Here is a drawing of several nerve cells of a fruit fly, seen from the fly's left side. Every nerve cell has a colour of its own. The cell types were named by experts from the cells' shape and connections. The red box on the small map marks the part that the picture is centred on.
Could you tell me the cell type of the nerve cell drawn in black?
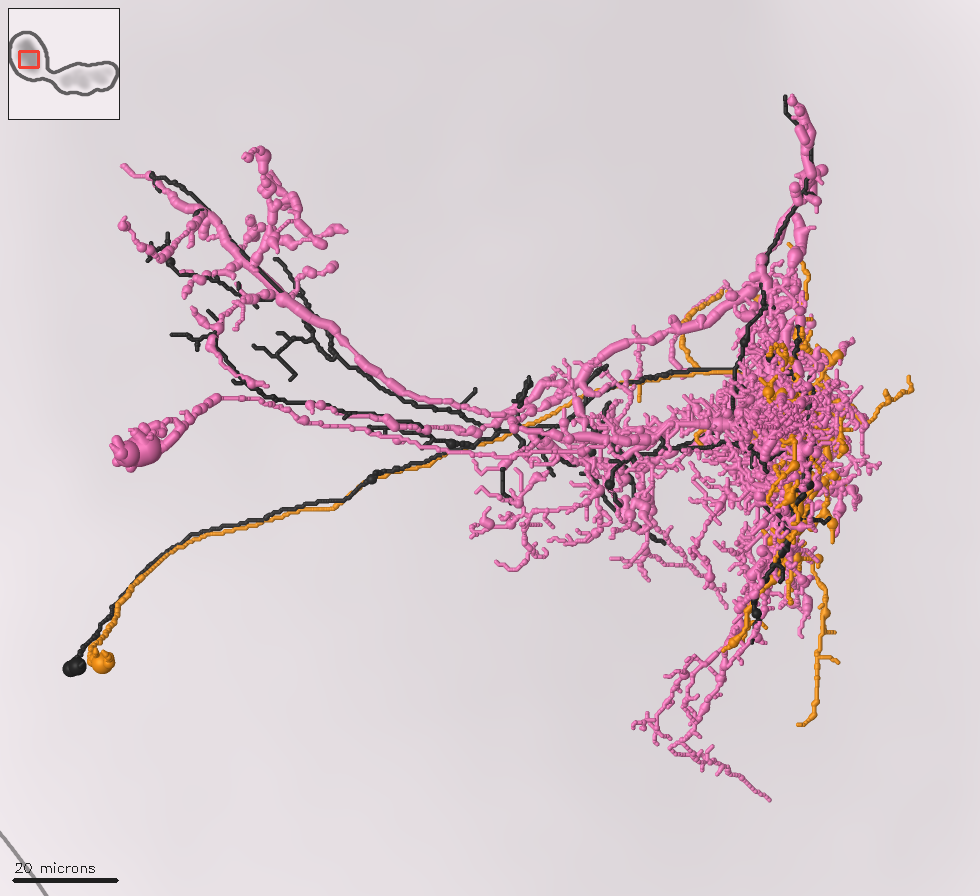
PS077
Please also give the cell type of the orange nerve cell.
PS072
